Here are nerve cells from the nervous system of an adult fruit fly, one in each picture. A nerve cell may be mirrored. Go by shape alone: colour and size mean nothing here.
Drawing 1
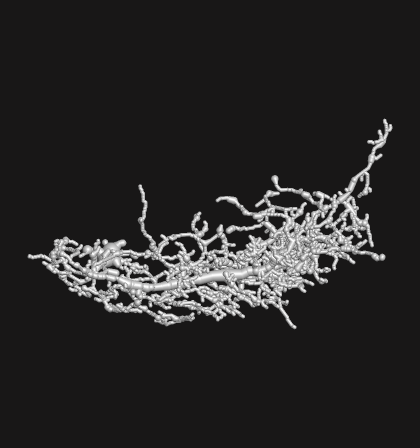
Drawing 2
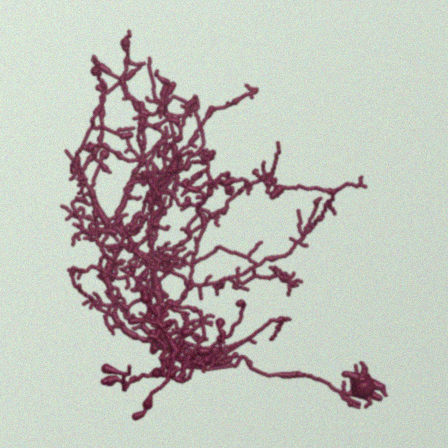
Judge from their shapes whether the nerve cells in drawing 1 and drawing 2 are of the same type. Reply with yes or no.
no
